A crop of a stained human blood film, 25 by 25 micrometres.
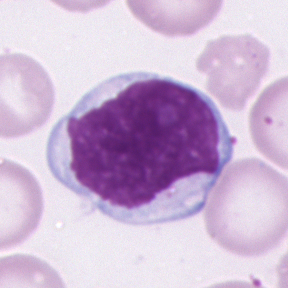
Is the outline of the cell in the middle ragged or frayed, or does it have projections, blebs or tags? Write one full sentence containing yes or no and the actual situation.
No, the cell does not have a rough edge, as its outline is smooth.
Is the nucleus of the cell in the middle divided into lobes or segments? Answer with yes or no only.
No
